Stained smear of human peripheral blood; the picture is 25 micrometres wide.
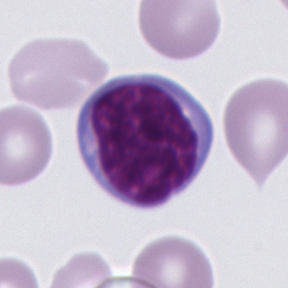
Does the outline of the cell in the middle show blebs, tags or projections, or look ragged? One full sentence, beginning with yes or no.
No, no projections, blebs or ragged parts break the cell's outline.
